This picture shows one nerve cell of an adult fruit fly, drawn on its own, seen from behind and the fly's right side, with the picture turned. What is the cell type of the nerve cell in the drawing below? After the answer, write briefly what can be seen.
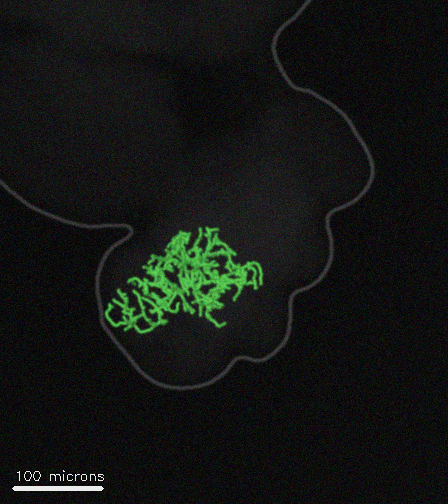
Its cell type is IN09A015. It is a nerve-cord intrinsic neuron. By the scale bar it is about 180 microns wide in this view. As drawn here it is wider than it is tall.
